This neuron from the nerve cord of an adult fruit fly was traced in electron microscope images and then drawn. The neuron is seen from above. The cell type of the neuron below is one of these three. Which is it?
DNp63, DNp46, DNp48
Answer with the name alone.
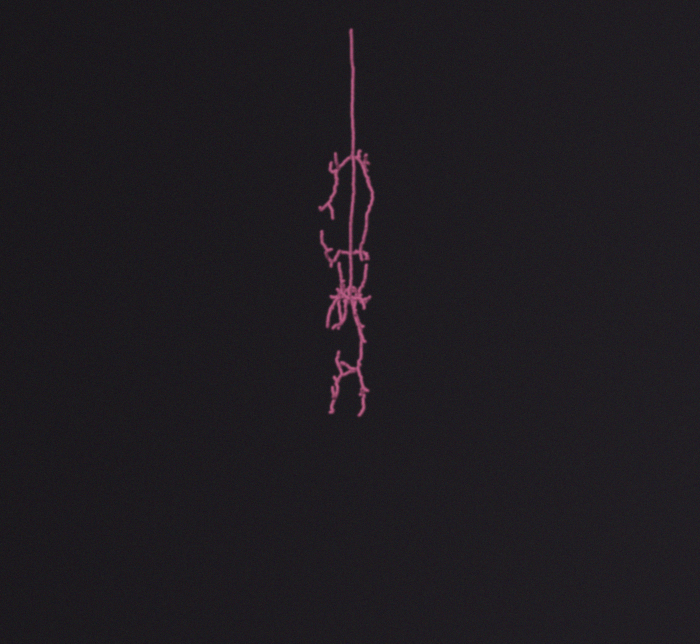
DNp63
